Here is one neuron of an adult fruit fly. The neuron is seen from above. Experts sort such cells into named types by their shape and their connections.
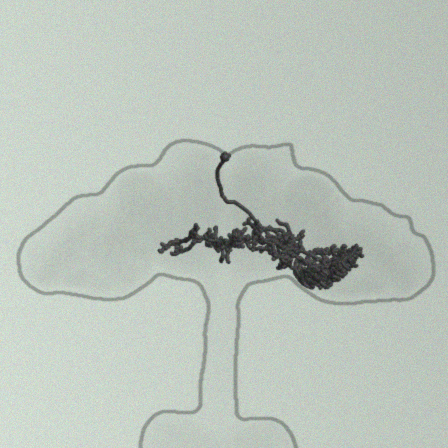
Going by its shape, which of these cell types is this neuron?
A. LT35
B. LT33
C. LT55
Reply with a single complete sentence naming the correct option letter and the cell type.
Option A names LT35, the type of cell that the neuron is.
